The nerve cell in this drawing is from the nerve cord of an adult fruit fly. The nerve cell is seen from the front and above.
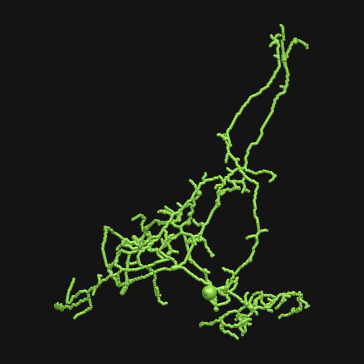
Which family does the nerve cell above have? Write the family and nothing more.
hemilineage 09A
